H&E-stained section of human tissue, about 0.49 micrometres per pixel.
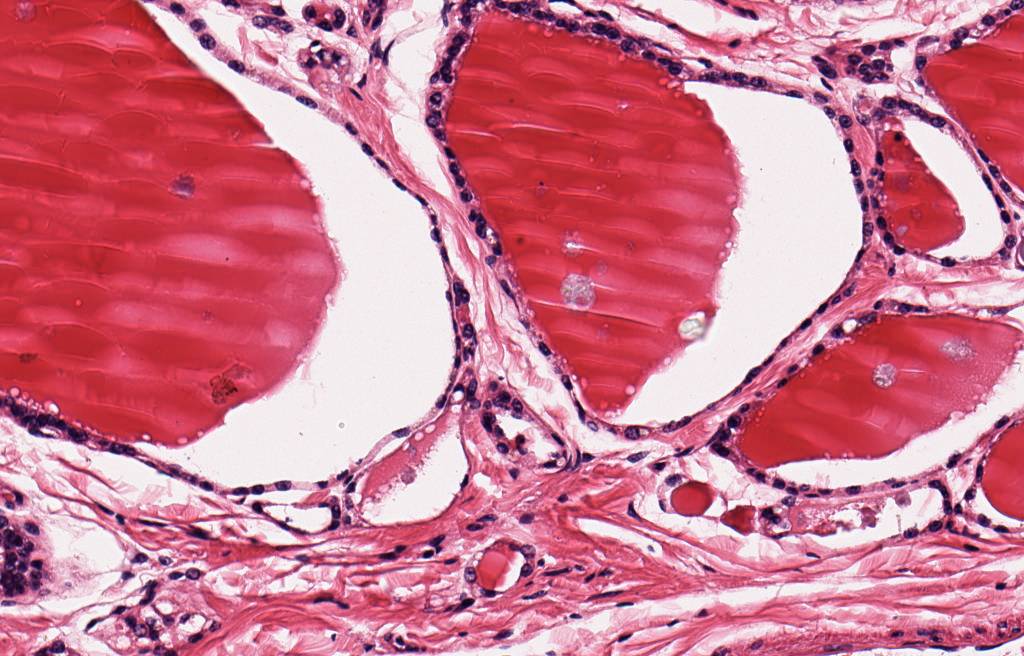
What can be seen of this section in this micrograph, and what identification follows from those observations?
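Large rounded follicles filled with deep red material occupy the upper two-thirds, fibrous tissue the bottom. Follicle sizes vary widely, largest at the left edge, smaller at the right. Each is lined by one layer of flattened to low cuboidal cells with small dark nuclei. This is thyroid.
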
